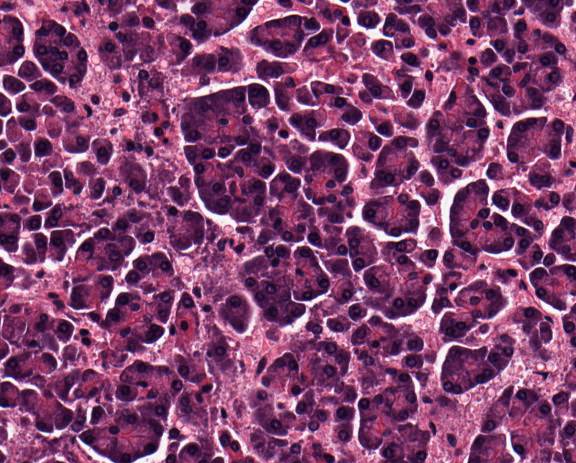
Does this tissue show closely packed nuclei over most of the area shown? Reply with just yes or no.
Yes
